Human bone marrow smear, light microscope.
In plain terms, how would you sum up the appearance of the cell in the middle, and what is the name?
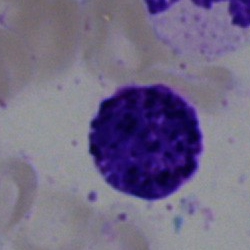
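Round in outline, the cell shows no visible nucleolus and no distinct rim of cytoplasm around its nucleus. At the top right corner, part of another nucleated cell with granular cytoplasm is cut off. This is a basophil.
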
